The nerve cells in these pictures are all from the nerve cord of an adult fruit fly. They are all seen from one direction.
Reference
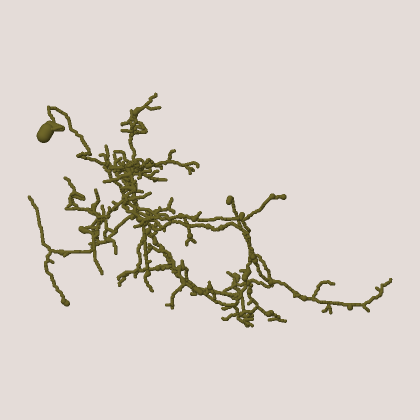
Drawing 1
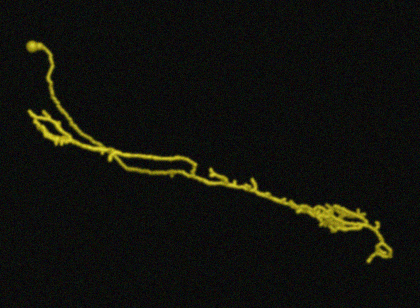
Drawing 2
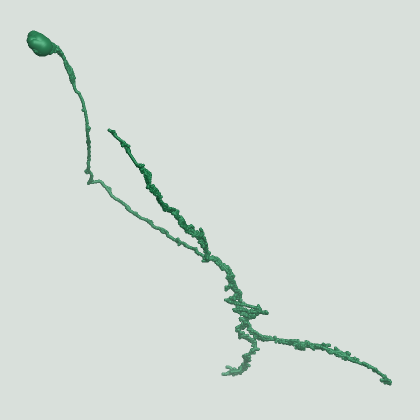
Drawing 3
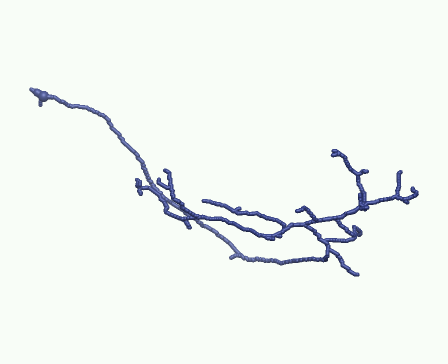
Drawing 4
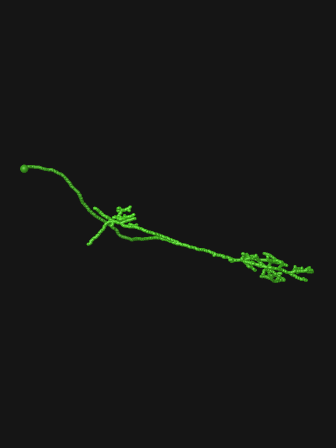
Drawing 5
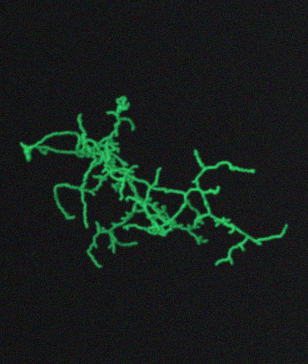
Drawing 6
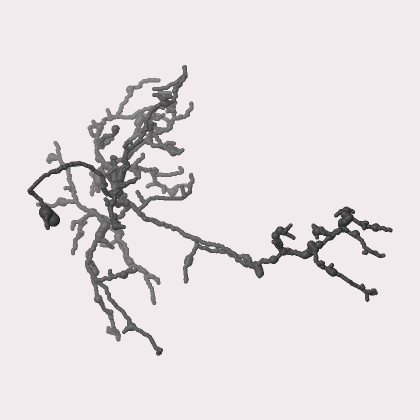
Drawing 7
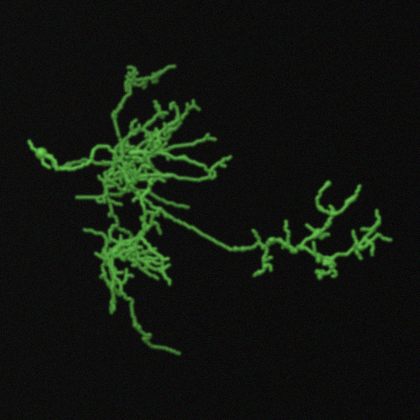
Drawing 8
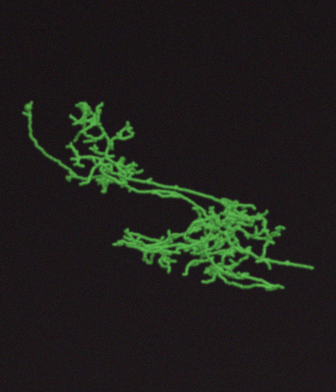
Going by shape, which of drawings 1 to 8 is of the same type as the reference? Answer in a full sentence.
Drawing 5 shows a nerve cell of the same cell type.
